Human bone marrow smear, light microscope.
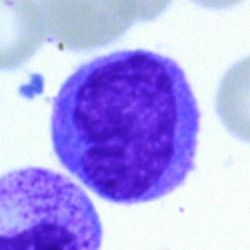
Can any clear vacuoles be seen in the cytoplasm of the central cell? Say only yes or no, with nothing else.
No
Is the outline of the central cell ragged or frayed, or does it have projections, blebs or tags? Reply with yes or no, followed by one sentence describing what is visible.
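No. The cell outline is roundish with a smooth edge.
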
